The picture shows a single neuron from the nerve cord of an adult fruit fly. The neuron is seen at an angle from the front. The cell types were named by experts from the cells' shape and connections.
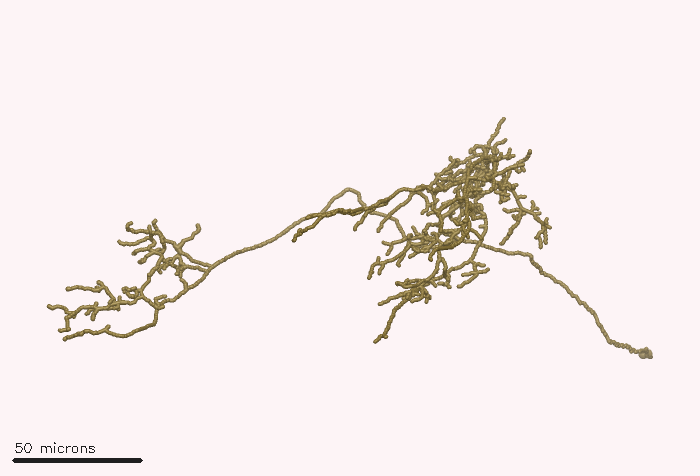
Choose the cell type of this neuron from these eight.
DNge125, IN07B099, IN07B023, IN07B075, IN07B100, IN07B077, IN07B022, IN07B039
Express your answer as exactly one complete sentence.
The cell type of this neuron is IN07B039.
